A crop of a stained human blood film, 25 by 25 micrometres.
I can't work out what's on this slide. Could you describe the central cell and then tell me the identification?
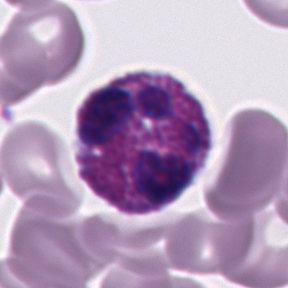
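First, outline: round, and the cell is about 12 micrometres across. Second, nucleus: split into several separate lobes that stain dark blue-violet, darker than the granules around them. Third, granules: they lie over the nucleus and blur its edges. Result: an eosinophil.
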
